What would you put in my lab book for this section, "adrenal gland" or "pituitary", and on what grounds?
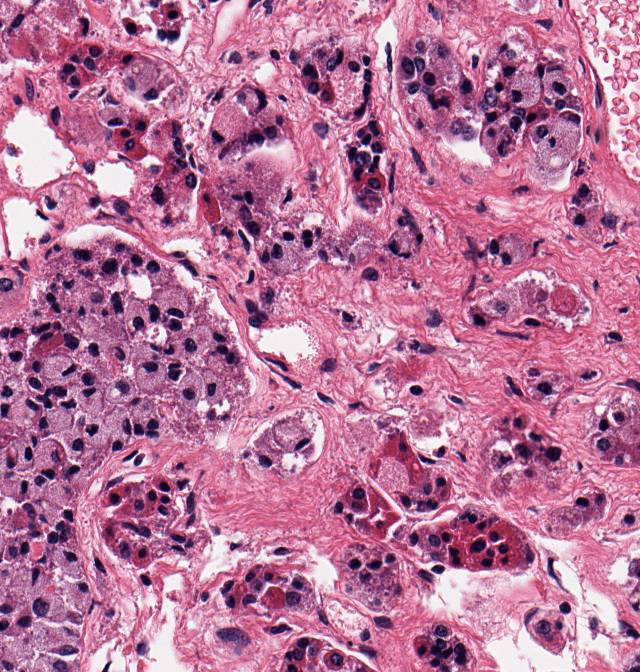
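This is pituitary. Its cells form rounded nests and clusters, parted by bands of pink fibrous stroma, throughout the whole field.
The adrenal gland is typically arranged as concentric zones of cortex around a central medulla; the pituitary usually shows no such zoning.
Cells with bright red eosinophilic cytoplasm mix with paler ones in the nests.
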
